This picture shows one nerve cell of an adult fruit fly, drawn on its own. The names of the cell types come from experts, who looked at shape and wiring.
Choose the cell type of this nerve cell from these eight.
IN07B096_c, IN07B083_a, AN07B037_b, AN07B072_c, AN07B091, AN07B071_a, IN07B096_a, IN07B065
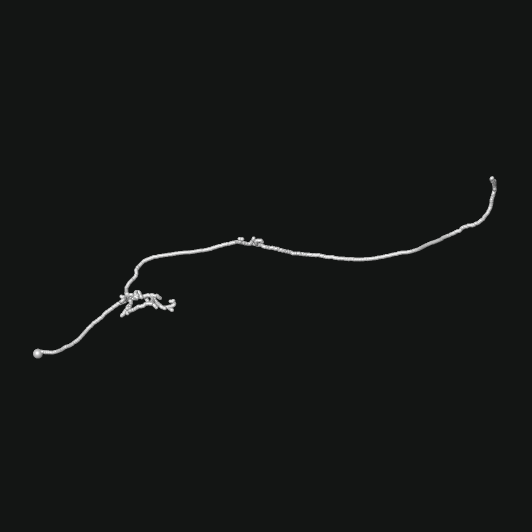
AN07B072_c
